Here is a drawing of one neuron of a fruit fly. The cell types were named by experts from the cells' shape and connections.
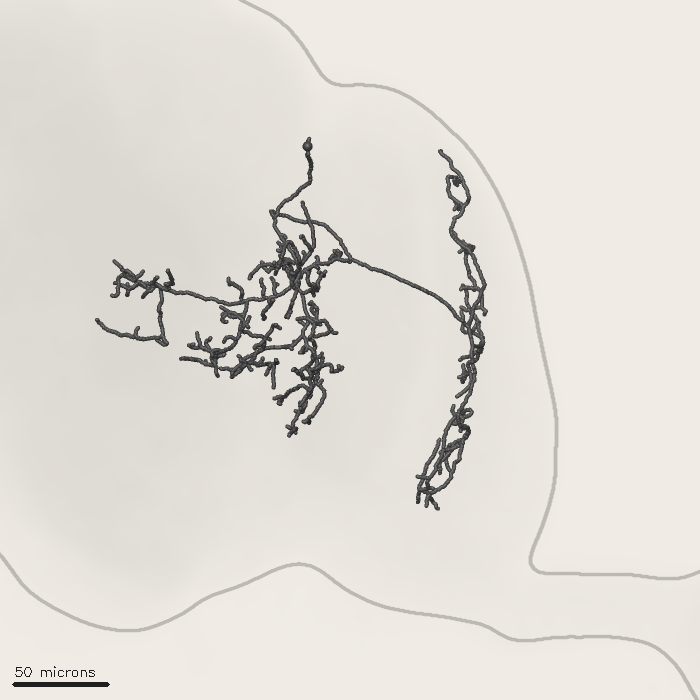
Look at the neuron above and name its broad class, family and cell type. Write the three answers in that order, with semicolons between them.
visual centrifugal neuron; hemilineage VLPp&l1_posterior; LPT114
